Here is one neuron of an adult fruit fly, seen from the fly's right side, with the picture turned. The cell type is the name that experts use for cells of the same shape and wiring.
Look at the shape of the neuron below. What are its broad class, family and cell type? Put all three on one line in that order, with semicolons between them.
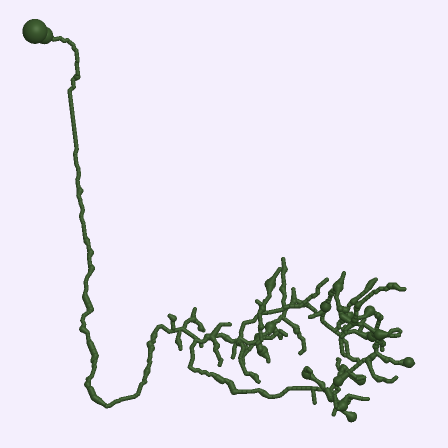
optic-lobe intrinsic neuron; Li; Li27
